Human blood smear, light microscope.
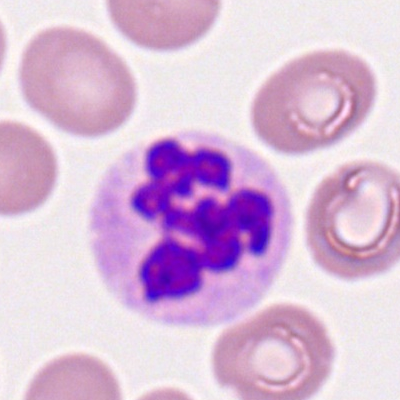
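Segmented neutrophil, the central cell in this stained human blood smear. First, the outline is round and smooth. Next, the nucleus is split into many separate lobes, at least five. Then, the cytoplasm holds fine, faint granules. Last, no vacuoles are seen in the cytoplasm.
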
